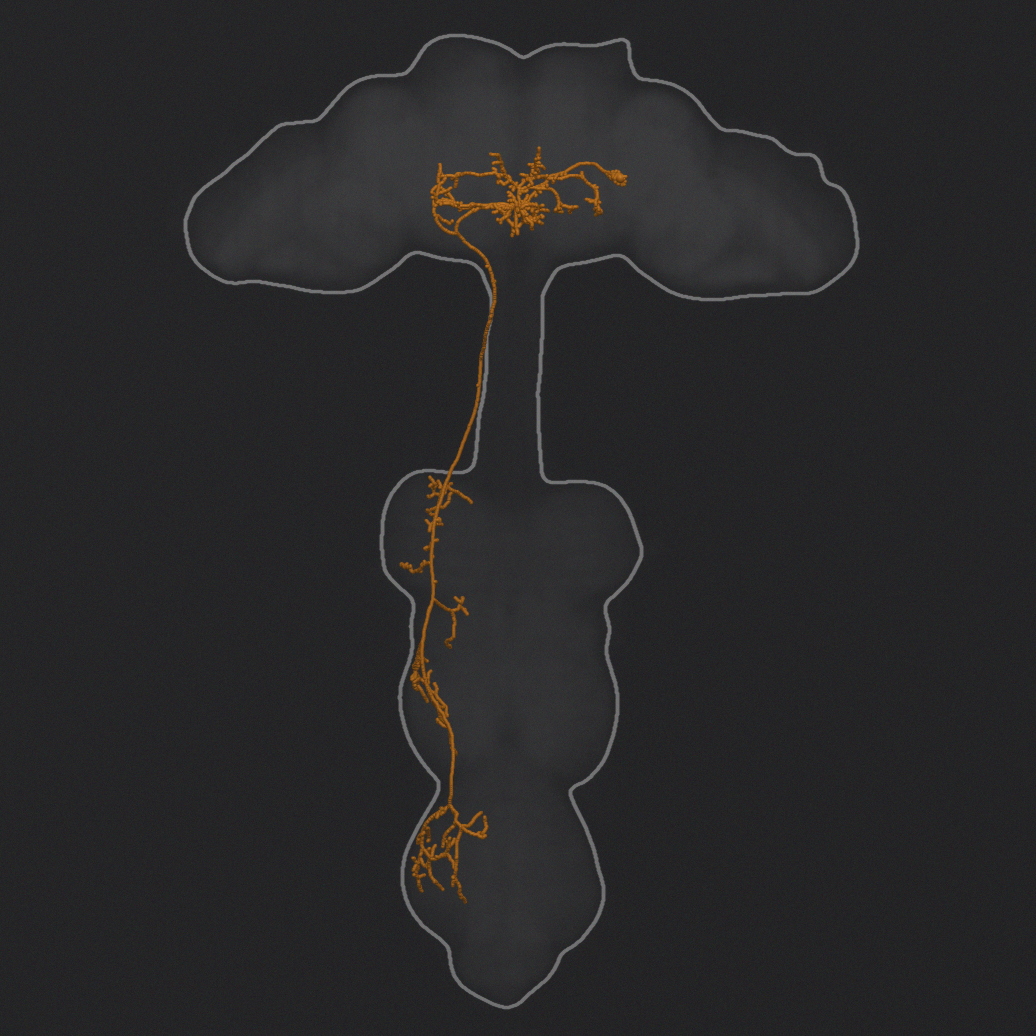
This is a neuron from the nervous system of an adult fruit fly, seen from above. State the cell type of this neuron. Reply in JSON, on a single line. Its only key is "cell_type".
{"cell_type": "DNge035"}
